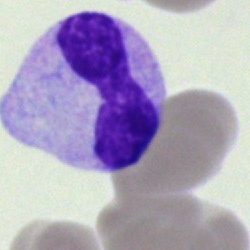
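Band neutrophil. Notice that the nucleus lies toward the right side of the cell, while abundant cytoplasm fills the left part. Look closely and you will see no distinct granules in that cytoplasm. The outline is smooth, without surface projections.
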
